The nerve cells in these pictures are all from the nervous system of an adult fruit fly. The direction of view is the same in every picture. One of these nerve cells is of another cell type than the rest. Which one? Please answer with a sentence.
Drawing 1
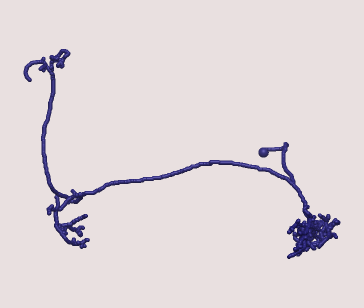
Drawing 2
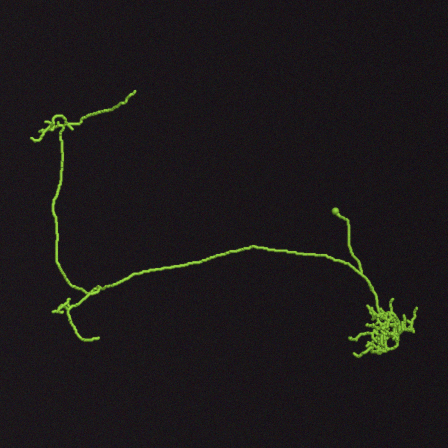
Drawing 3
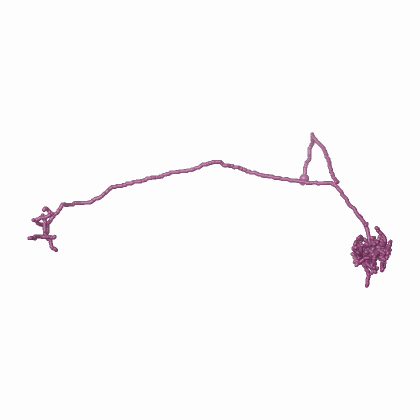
Drawing 3 is the odd one out.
